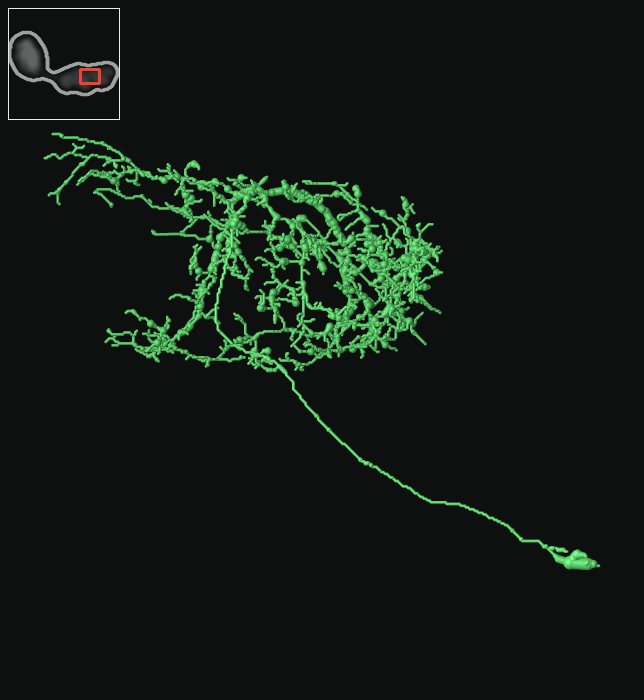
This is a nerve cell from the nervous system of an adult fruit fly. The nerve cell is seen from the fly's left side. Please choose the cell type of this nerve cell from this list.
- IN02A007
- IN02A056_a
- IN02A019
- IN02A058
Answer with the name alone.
IN02A019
